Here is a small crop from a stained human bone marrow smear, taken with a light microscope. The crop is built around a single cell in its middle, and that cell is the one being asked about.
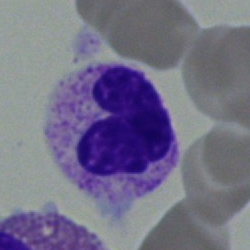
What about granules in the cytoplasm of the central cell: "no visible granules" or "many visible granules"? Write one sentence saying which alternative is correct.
There are many visible granules in its cytoplasm.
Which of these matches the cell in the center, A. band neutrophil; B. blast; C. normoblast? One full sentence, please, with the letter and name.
Option A is the correct selection, for the cell at the centre is a band neutrophil.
